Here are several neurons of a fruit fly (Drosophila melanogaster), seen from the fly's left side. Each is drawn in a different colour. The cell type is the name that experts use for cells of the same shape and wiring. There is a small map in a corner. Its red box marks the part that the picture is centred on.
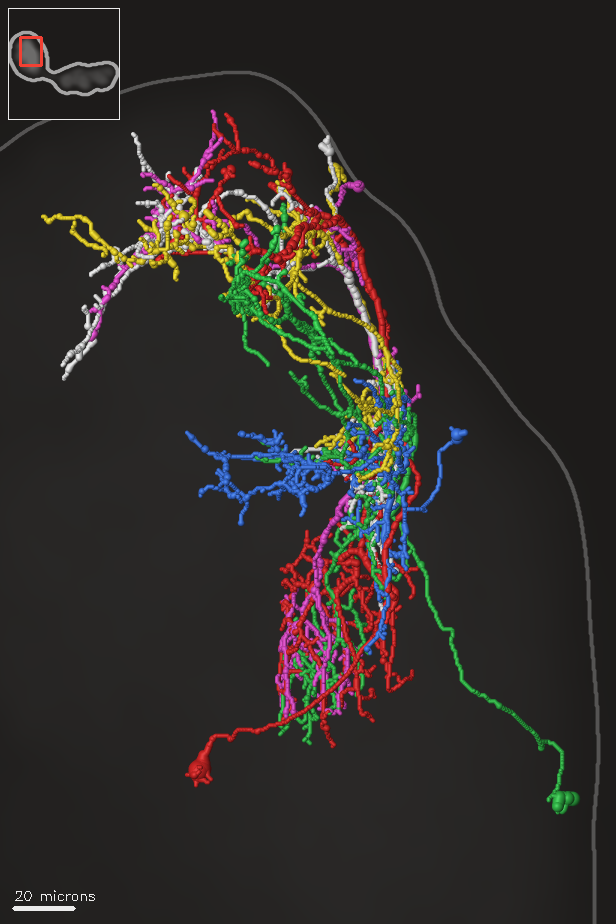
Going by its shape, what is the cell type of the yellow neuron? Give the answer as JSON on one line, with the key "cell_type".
{"cell_type": "PLP122_a"}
